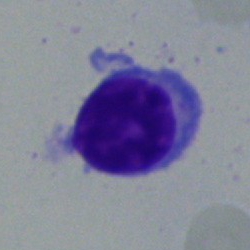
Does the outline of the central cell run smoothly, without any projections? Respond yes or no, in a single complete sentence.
No, the cell's outline is ragged or frayed, or carries projections, blebs or tags.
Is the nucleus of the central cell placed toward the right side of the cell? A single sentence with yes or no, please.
No, on the left side of the cell lies its nucleus.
